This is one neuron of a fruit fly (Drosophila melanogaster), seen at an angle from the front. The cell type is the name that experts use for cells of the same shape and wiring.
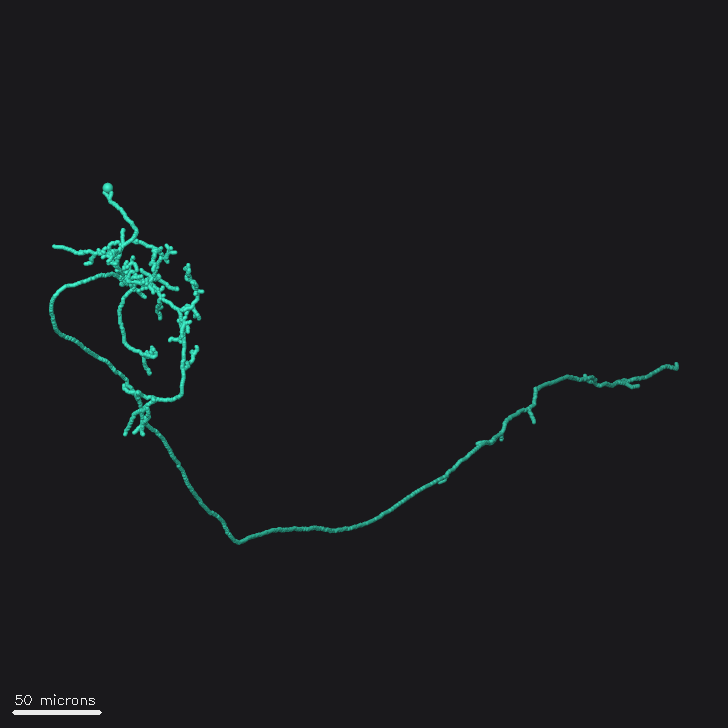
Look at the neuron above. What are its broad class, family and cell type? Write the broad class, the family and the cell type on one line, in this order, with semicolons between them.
descending neuron; hemilineage PSp2; DNpe012_a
